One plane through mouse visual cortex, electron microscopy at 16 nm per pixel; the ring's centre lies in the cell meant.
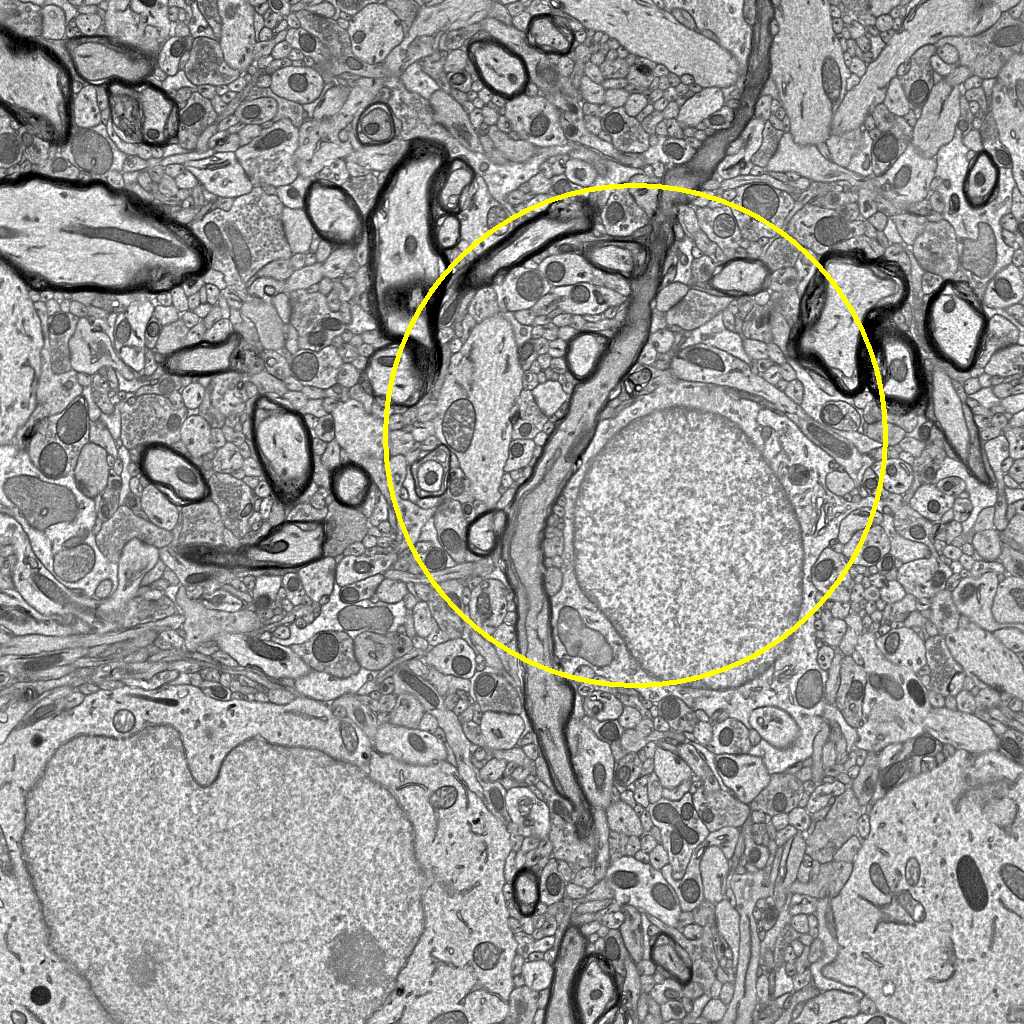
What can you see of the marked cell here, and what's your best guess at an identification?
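Start with the nucleus: it is a large oval, and its smooth outline lies whole within the picture. Look closely at the chromatin, which is fine and evenly spread, and notice that no dark clumps line the envelope. Now turn to the cytoplasm, where no stacks of rough endoplasmic reticulum are visible. This cell is an astrocyte.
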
